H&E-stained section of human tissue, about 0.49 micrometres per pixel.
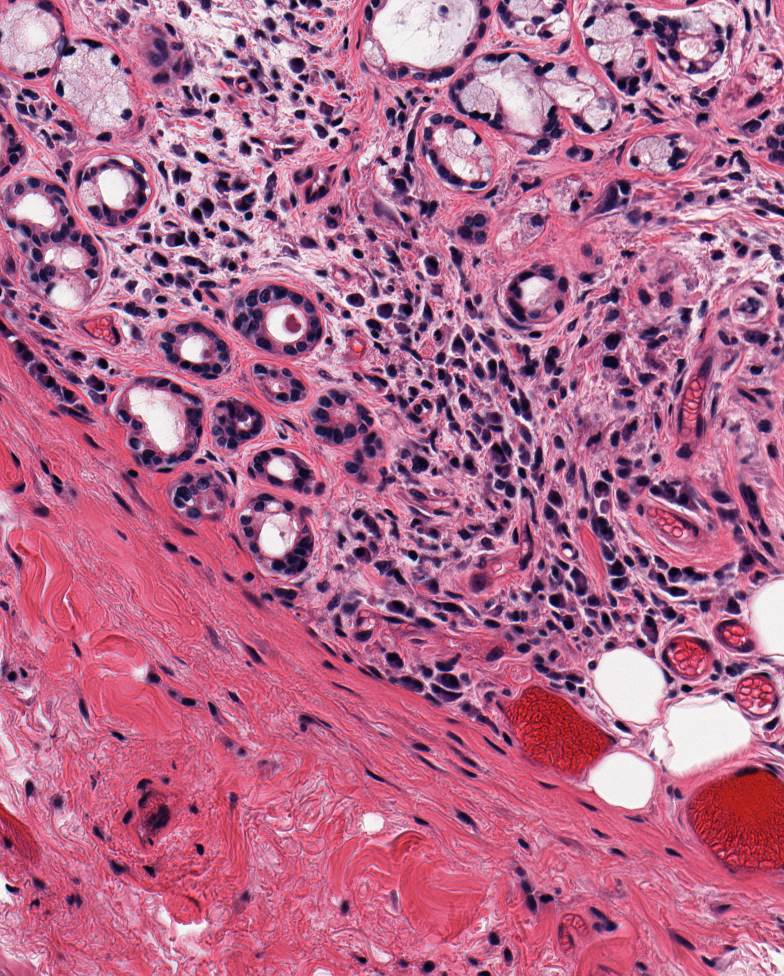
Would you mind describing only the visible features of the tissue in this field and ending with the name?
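Upper and central field: small glands in a cellular stroma. Lower left: dense pink fibrous tissue. Glands near the top: cells with pale, foamy, mucus-filled cytoplasm. Central stroma: crowded with small, round, dark nuclei. Lower right: vessels packed with red blood cells. Tissue: minor salivary gland.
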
